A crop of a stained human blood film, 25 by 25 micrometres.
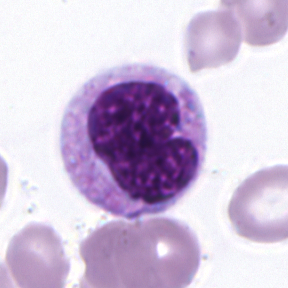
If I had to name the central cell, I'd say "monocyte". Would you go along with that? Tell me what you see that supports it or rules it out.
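Not a monocyte; this is a metamyelocyte. Cytoplasm pale pinkish-lilac, holding fine dust-like pink-violet granules, no vacuoles.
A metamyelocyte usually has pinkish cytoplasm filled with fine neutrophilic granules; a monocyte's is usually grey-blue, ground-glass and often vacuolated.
Cytoplasm therefore favours metamyelocyte and counts against monocyte. Nucleus notched on the right; no nucleoli.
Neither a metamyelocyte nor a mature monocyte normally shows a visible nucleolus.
That point fits both. Outline round and smooth; about 13 micrometres across.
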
